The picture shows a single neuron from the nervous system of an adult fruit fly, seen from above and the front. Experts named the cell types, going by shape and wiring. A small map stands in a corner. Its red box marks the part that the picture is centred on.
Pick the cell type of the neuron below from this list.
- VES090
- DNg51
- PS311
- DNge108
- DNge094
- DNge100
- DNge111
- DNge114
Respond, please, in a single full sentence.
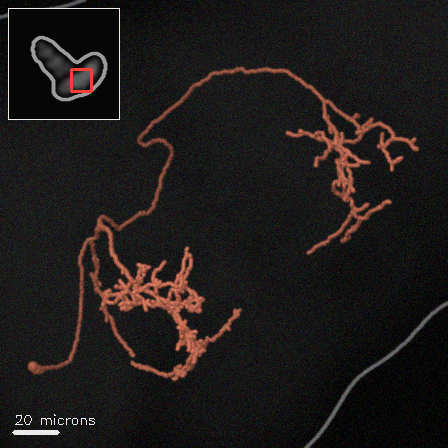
The neuron here is of the cell type VES090.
